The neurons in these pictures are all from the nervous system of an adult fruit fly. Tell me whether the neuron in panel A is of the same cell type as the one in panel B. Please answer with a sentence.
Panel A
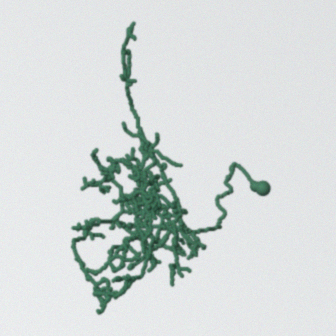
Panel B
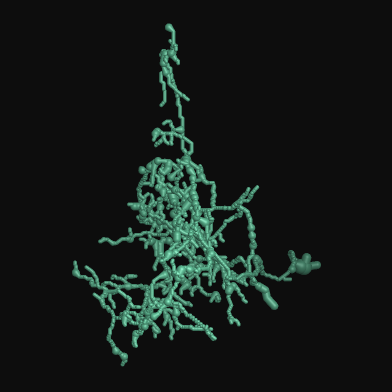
They are of the same cell type.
